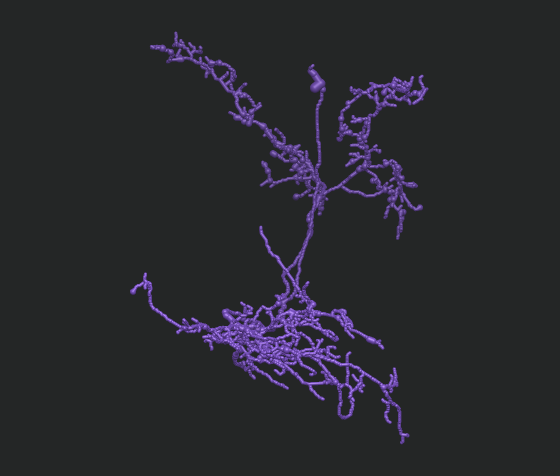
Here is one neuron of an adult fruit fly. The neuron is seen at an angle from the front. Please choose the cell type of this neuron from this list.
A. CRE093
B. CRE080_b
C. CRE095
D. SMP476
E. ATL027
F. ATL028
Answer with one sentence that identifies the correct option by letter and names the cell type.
It is ATL028, option F, that is the cell type of the neuron.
